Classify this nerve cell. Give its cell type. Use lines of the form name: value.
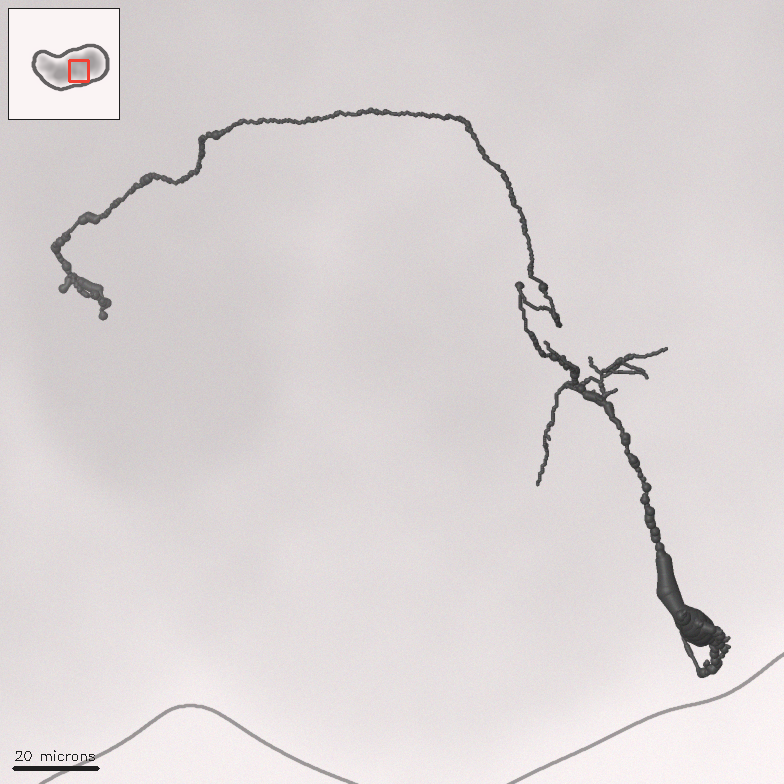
cell type: Hugin-RG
